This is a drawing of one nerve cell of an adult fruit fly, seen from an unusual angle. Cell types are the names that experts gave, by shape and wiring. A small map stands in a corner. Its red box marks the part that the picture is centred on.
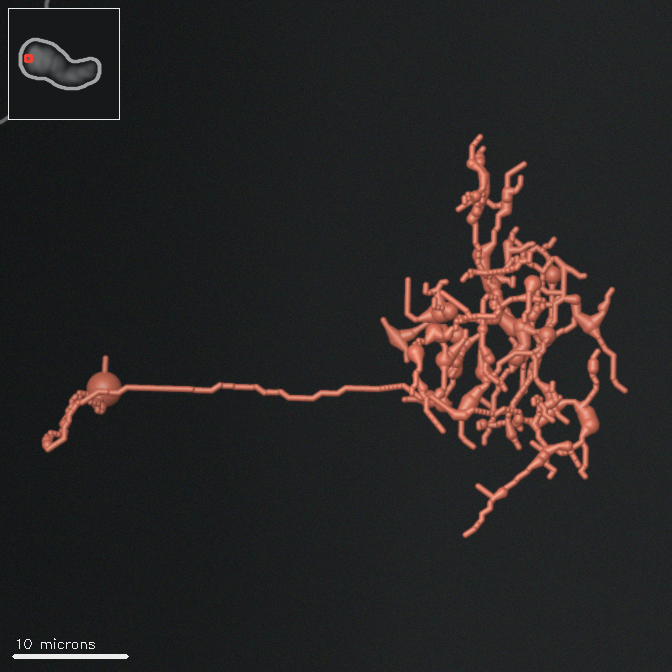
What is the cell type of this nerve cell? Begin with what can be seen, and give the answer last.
The cell body can be seen on the left of the picture. From left to right in the picture it spans about 50 microns. Dozens of branch ends can be seen. It is an optic-lobe intrinsic neuron. It is of cell type Cm3.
